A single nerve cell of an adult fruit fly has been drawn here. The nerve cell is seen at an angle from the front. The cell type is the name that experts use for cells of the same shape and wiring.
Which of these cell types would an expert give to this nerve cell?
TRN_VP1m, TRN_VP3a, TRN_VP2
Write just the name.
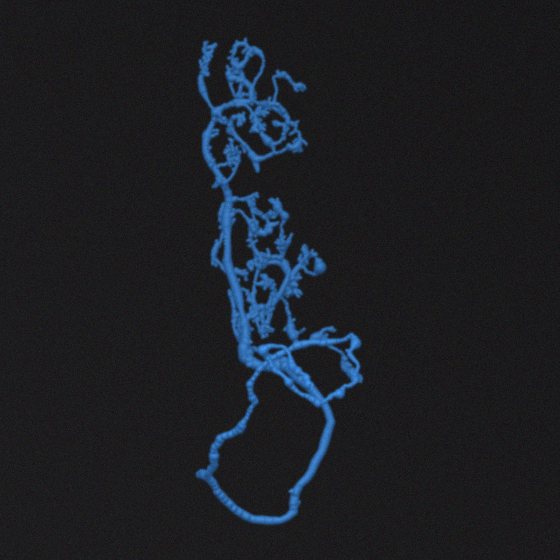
TRN_VP2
